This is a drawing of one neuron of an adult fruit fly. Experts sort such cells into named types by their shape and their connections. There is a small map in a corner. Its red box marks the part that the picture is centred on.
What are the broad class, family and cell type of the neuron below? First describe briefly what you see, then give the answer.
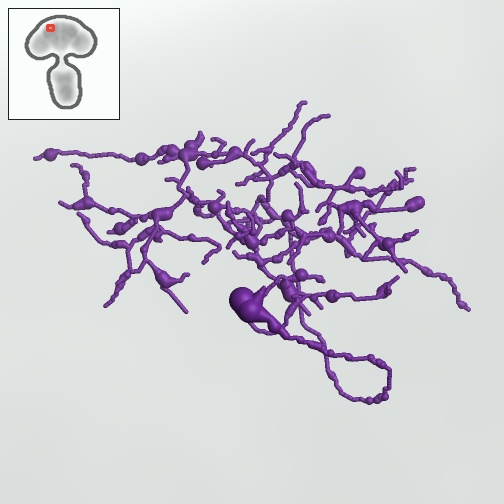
It lies in the brain. The cell body can be seen in the middle of the picture. The picture shows dozens of branch ends. It is a central-brain intrinsic neuron. Its family is hemilineage SLPpm1. Its cell type is CB4130.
